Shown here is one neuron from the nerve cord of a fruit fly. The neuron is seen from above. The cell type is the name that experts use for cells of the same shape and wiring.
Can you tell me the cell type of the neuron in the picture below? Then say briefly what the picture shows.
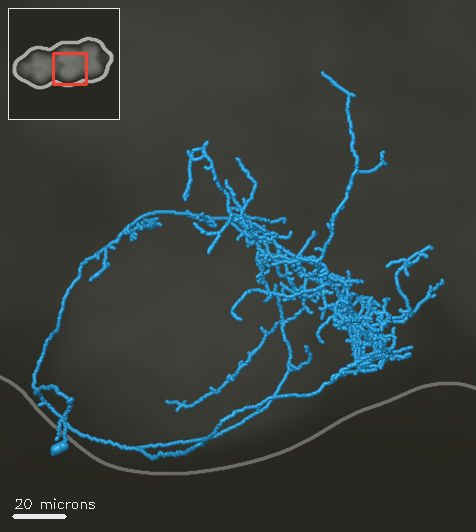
Its cell type is IN19A056. Its broad class is nerve-cord intrinsic neuron. From left to right in the picture it spans about 170 microns. The picture shows dozens of branch ends.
